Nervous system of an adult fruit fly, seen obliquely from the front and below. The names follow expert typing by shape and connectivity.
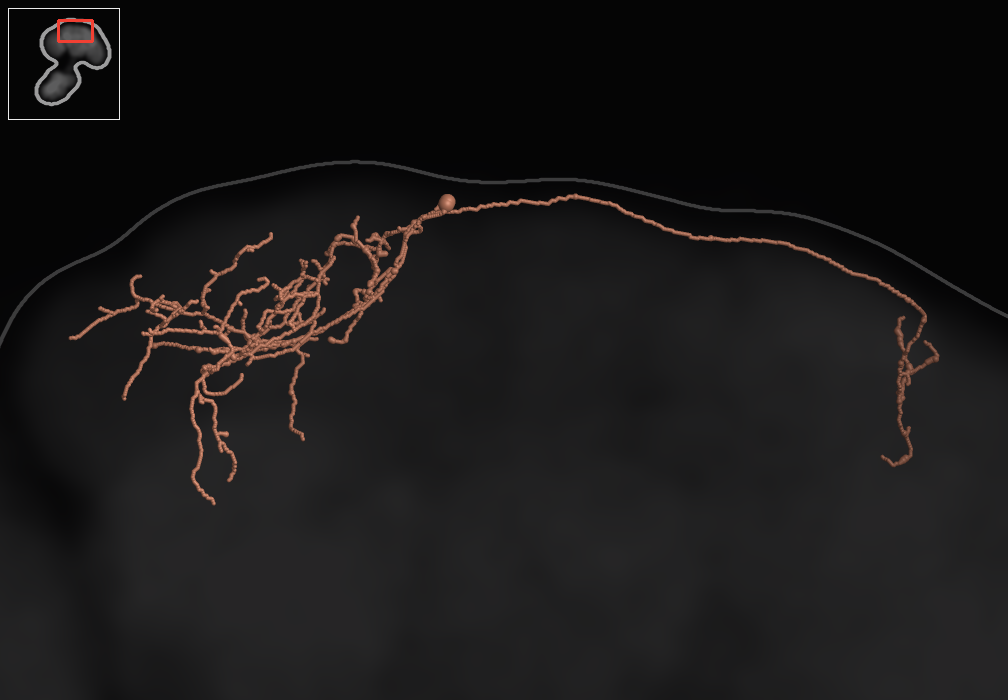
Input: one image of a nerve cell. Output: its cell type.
CB3570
